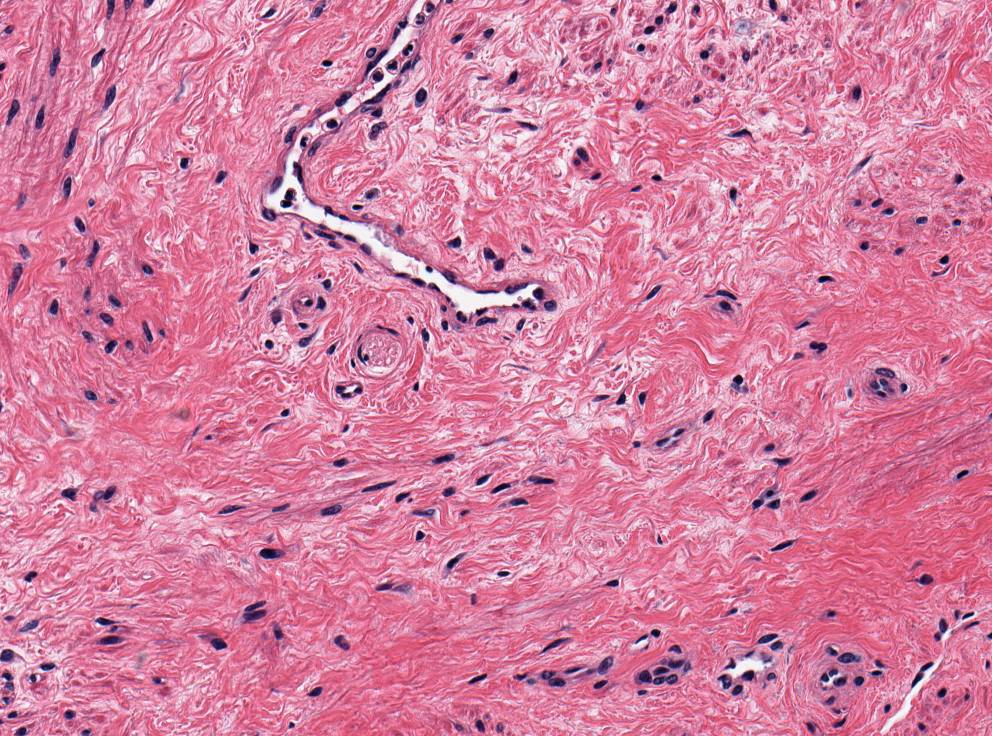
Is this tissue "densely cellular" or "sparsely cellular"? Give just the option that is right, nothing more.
Sparsely cellular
